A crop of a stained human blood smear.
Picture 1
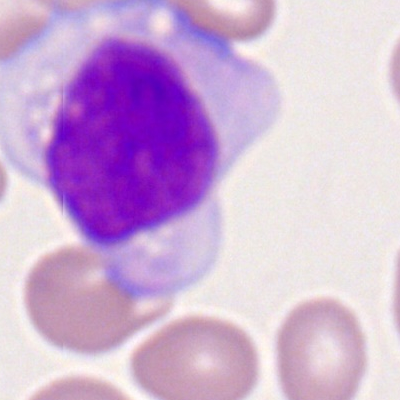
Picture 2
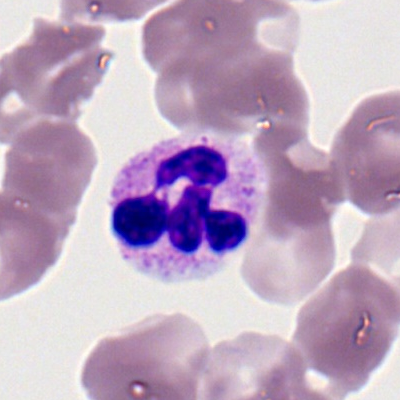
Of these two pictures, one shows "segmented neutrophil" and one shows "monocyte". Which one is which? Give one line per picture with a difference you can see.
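The cell in picture 1 is a monocyte. No distinct granules are seen in the cytoplasm.
The cell in picture 2 is a segmented neutrophil. Fine violet-pink granules are scattered throughout the cytoplasm.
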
